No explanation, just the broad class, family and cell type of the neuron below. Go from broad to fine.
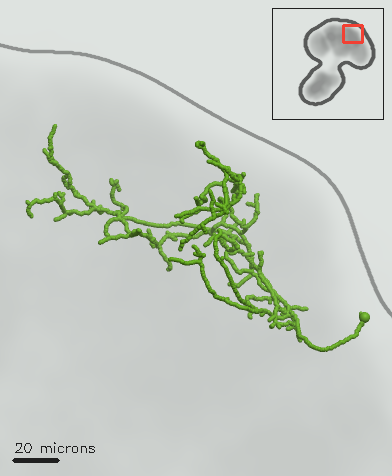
central-brain intrinsic neuron; hemilineage SLPal5; CB3566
